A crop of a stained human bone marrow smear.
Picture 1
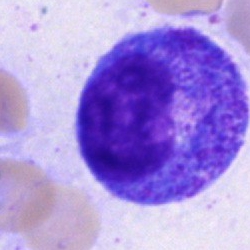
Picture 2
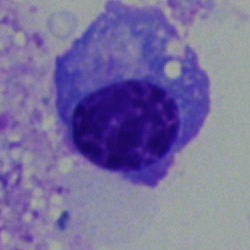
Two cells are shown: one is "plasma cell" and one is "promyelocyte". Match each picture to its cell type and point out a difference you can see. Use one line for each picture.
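Picture 1 – promyelocyte. The cytoplasm holds many coarse purple-red granules.
Picture 2 – plasma cell. The cytoplasm shows no distinct granules.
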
